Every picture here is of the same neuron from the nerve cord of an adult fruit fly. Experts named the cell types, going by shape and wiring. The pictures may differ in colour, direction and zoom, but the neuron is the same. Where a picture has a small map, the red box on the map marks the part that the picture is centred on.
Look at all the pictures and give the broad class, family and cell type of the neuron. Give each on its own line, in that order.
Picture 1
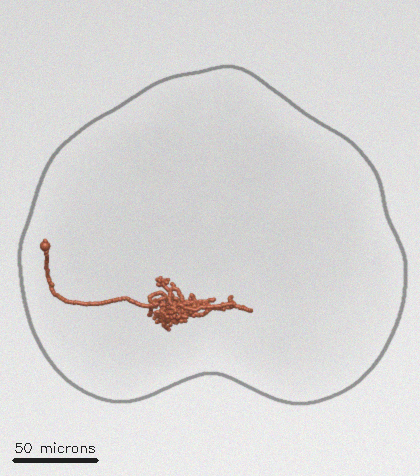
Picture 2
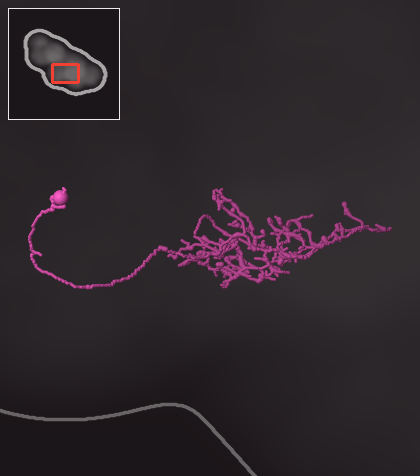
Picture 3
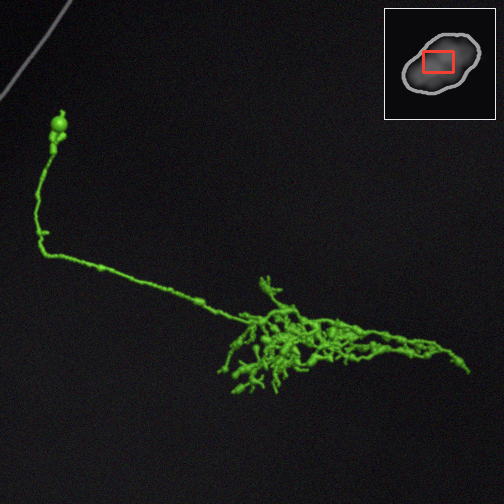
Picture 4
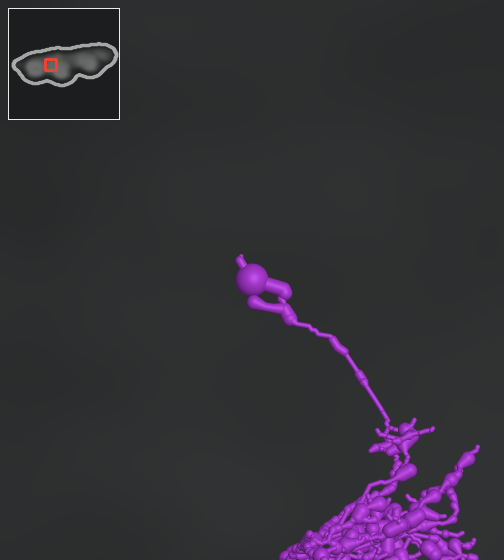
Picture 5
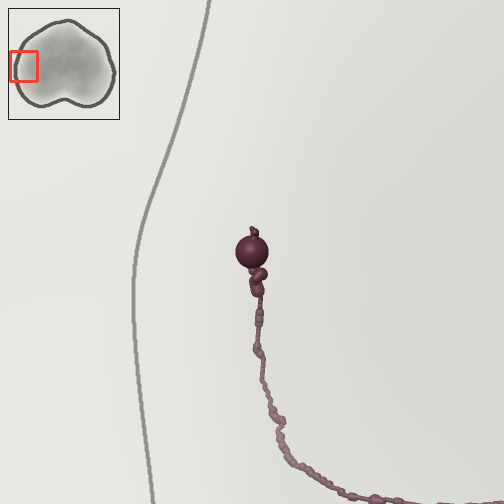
nerve-cord intrinsic neuron
hemilineage 09A
IN09A044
